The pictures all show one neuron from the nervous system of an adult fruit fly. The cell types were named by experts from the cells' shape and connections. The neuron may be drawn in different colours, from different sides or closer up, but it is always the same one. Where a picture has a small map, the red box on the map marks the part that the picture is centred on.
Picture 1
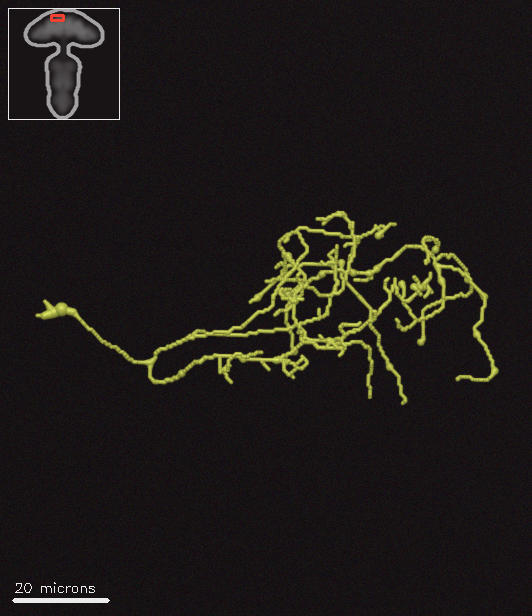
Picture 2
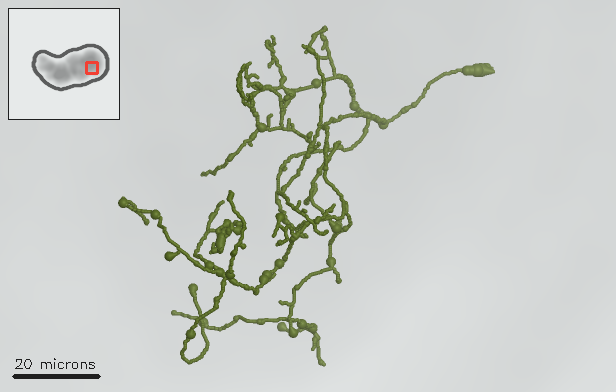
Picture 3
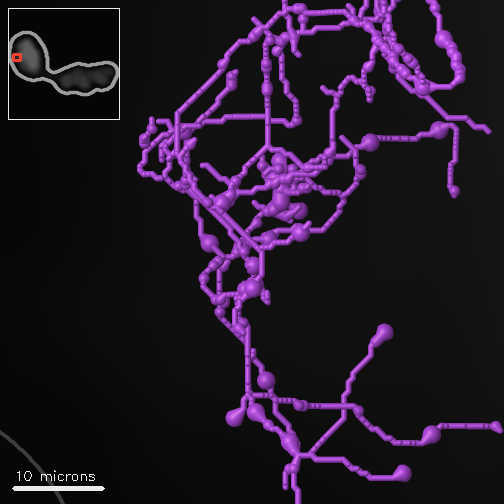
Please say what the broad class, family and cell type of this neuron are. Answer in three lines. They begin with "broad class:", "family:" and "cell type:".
broad class: central-brain intrinsic neuron
family: hemilineage ALl1_dorsal
cell type: CB2908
